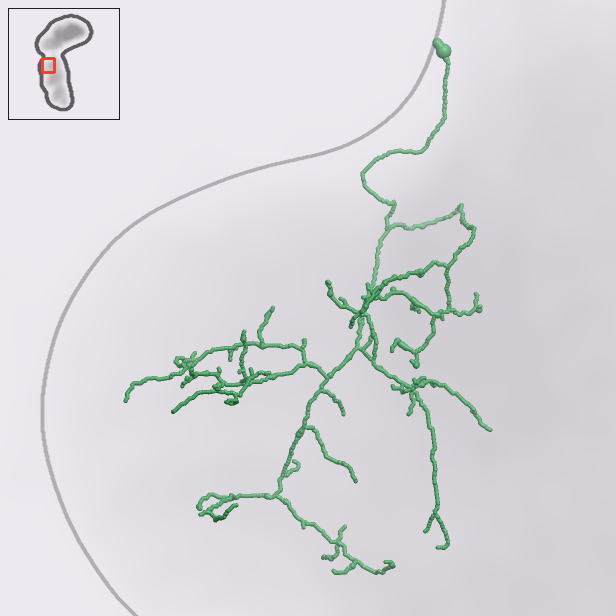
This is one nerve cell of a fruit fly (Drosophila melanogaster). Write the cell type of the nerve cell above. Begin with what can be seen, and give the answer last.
The cell body is at the upper right of the picture. The picture shows dozens of branch ends. This is a nerve-cord intrinsic neuron. Its cell type is IN16B121.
